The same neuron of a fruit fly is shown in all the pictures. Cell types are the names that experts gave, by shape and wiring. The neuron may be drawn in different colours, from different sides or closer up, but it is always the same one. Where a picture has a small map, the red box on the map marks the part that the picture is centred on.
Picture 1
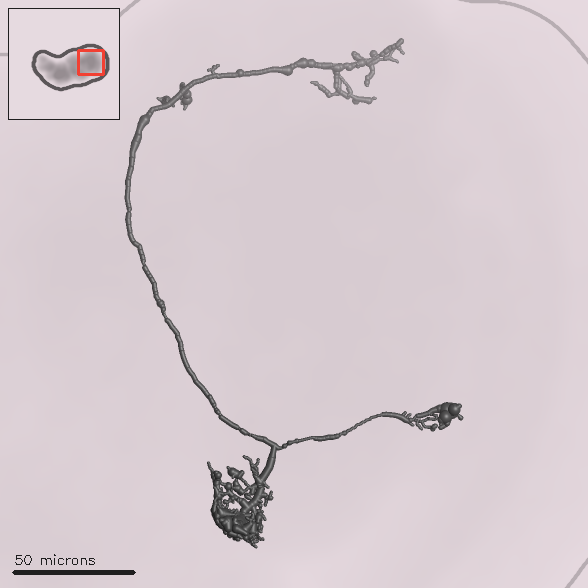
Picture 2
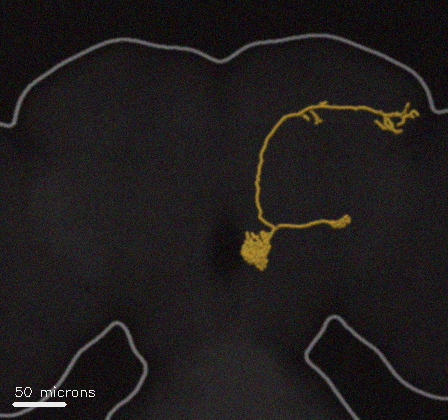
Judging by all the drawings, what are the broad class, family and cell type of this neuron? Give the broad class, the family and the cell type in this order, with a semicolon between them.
central-brain intrinsic neuron; hemilineage ALl1_ventral; VM1_lPN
